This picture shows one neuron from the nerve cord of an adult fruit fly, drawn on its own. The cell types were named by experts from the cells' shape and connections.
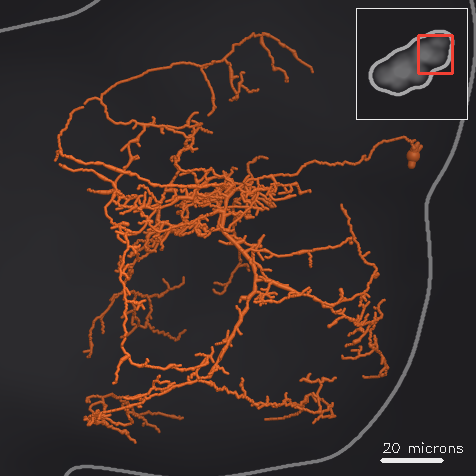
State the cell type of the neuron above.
IN19A027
